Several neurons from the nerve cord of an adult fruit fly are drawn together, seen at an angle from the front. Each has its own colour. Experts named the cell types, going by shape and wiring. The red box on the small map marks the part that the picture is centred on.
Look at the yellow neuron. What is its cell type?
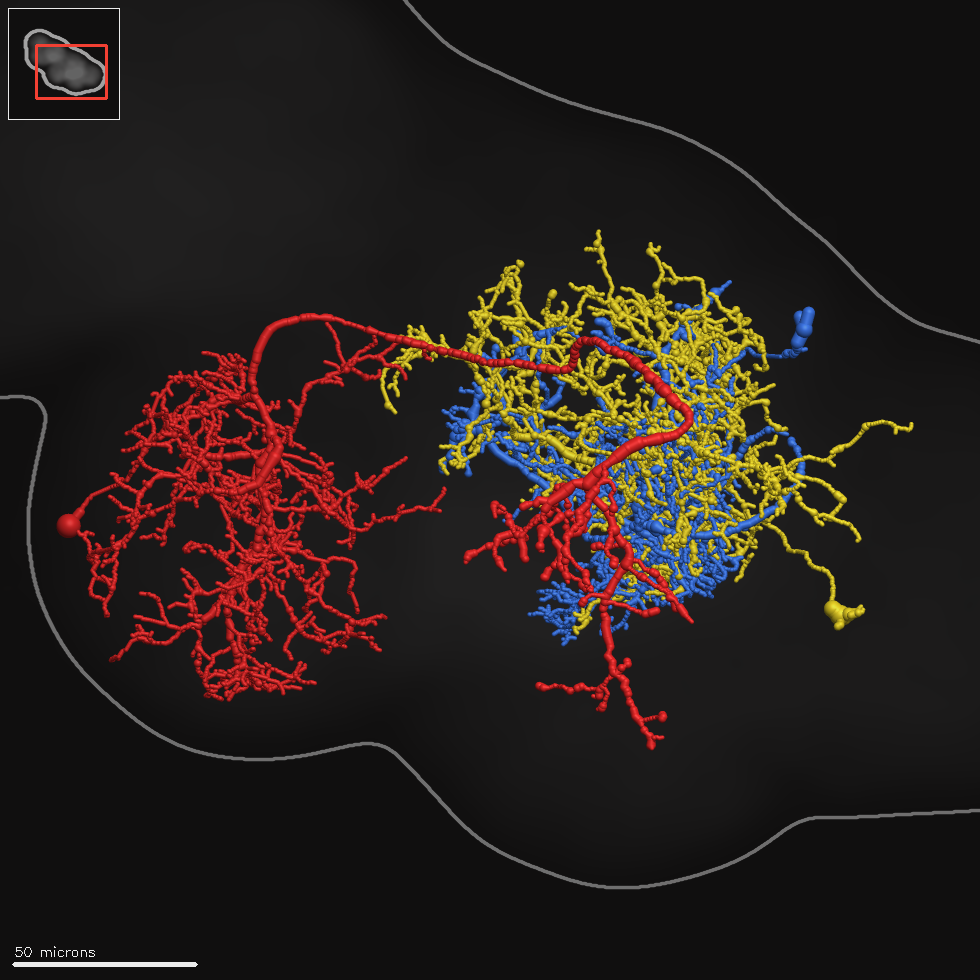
IN08A008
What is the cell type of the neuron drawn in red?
IN03A005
